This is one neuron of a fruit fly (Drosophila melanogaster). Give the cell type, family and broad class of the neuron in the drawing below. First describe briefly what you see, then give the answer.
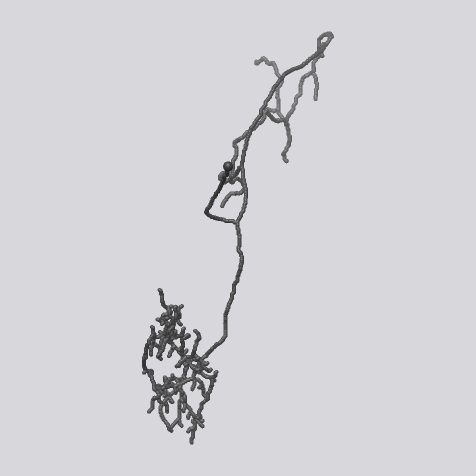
Dozens of branch ends can be seen. As drawn here it is taller than it is wide. Its cell type is LC36. The family is hemilineage VPNp&v1_posterior. Its broad class is visual projection neuron.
